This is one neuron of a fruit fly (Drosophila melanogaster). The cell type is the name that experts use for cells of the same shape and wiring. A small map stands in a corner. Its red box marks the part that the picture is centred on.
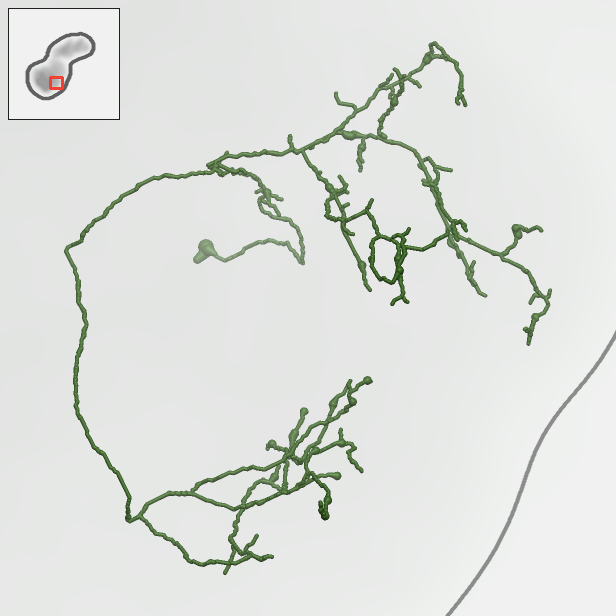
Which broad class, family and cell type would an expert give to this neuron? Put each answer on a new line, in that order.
central-brain intrinsic neuron
hemilineage SLPal2
LHAD1a4_b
